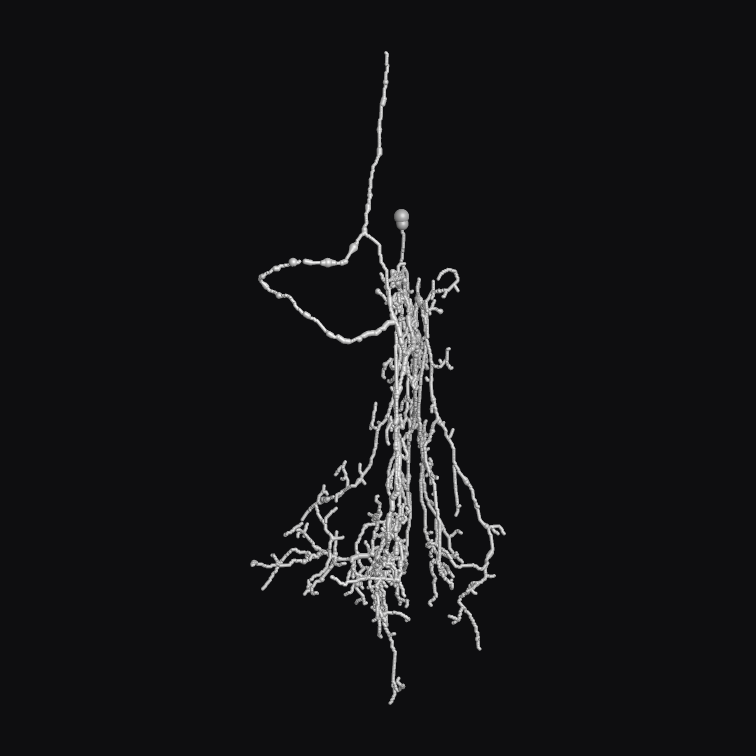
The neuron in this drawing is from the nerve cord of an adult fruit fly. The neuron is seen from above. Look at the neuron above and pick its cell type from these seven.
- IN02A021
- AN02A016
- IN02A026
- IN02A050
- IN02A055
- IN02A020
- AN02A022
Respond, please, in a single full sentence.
This particular neuron has the cell type AN02A016.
